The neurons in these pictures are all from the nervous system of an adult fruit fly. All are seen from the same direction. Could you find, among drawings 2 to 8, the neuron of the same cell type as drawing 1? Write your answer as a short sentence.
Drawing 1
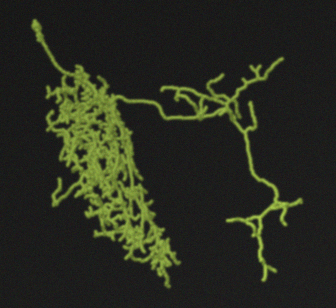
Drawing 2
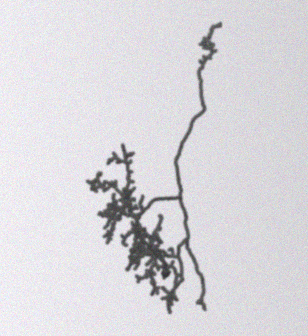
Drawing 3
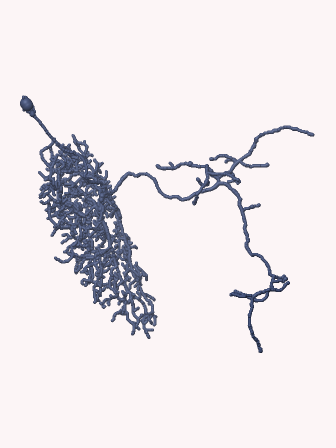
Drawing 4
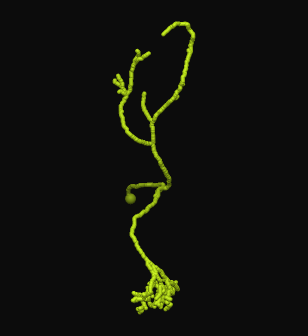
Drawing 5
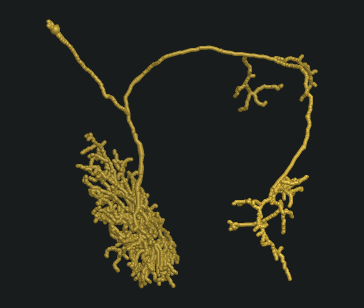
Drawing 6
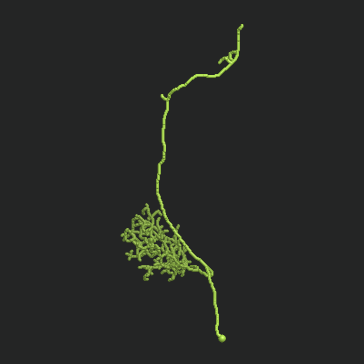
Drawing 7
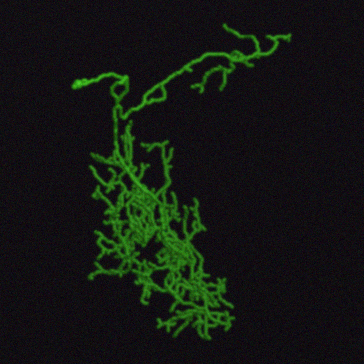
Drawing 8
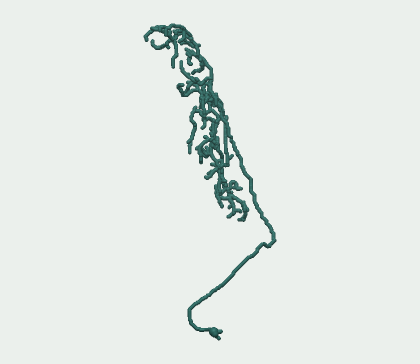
Drawing 3 shows a neuron of the same cell type.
